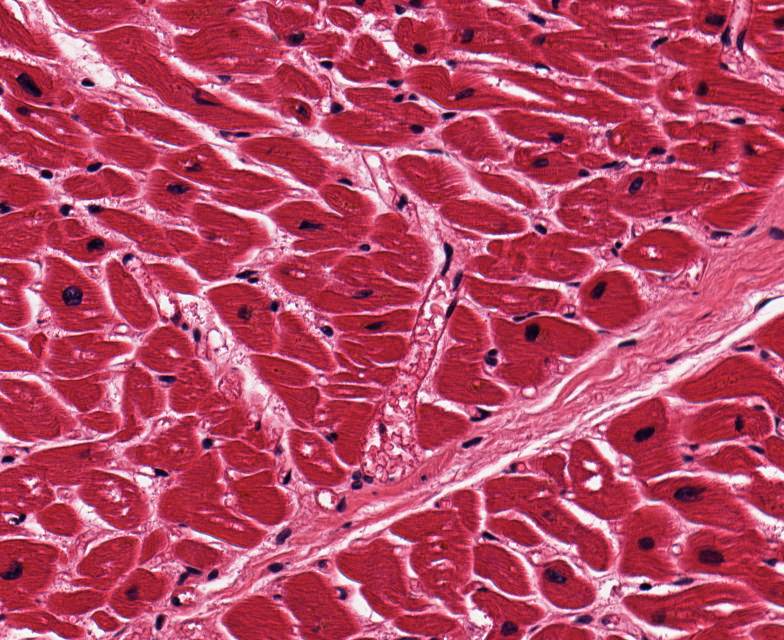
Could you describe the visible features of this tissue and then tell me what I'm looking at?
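Each nucleated muscle fibre holds a single dark oval central nucleus, many ringed by a small pale clear zone. The cytoplasm is strongly eosinophilic, faint fibrillar lines showing in several fibres. Small dark elongated nuclei lie between the fibres. This is the left ventricle of the heart.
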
